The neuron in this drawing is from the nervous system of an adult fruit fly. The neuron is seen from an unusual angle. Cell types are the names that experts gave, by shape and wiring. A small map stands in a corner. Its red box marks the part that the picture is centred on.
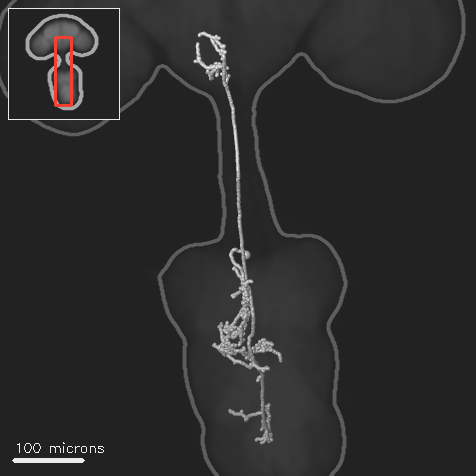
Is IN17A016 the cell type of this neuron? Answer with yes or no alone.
no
